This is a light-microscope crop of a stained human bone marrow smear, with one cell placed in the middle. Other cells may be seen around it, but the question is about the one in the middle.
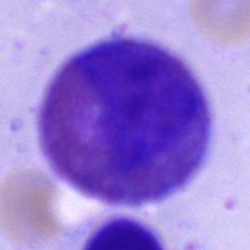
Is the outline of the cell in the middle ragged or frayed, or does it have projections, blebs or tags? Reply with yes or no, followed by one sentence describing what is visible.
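No. The cell has a round, smooth outline.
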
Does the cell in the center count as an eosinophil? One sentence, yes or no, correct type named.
Yes, the cell occupying the center is an eosinophil.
